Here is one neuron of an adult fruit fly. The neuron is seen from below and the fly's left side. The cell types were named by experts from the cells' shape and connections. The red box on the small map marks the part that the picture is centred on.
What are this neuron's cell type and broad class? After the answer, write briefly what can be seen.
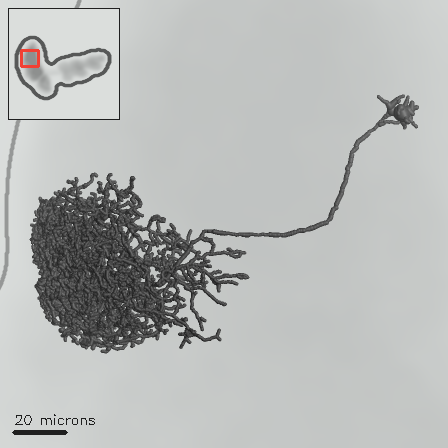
It is of cell type AVLP544. Its broad class is central-brain intrinsic neuron. It is in the brain and does not reach the nerve cord. From left to right in the picture it spans about 150 microns. The picture shows dozens of branch ends.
